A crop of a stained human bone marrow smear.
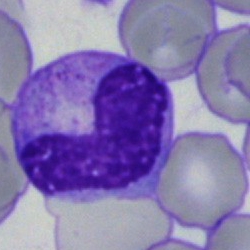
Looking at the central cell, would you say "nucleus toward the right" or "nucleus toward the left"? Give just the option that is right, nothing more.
Nucleus toward the right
